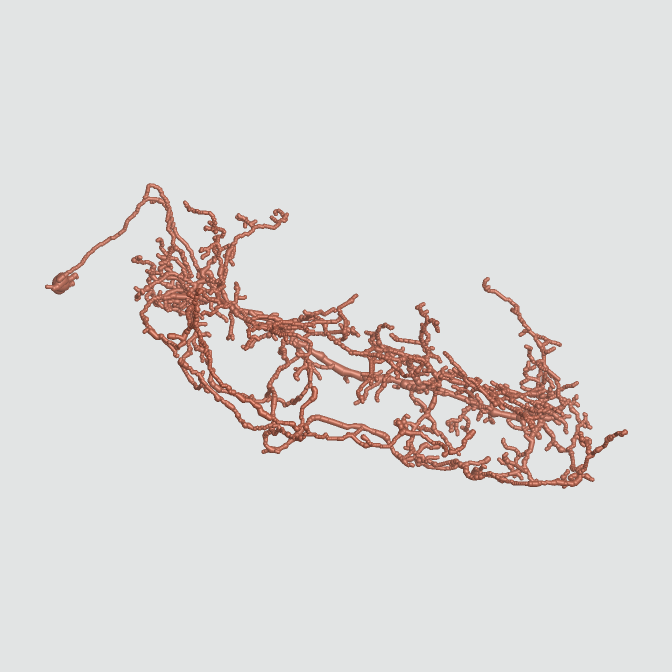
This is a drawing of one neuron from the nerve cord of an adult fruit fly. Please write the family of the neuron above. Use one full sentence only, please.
Belonging to family hemilineage 19B is this neuron.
